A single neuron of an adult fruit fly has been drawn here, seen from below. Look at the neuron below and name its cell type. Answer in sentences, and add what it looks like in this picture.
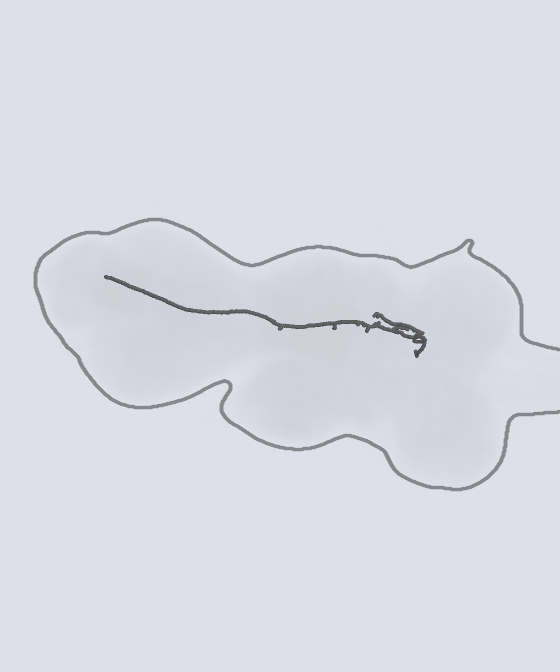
The cell type is SNpp42. It is a sensory neuron entering the nerve cord. It is in the nerve cord and does not reach the brain. The drawing shows no cell body.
